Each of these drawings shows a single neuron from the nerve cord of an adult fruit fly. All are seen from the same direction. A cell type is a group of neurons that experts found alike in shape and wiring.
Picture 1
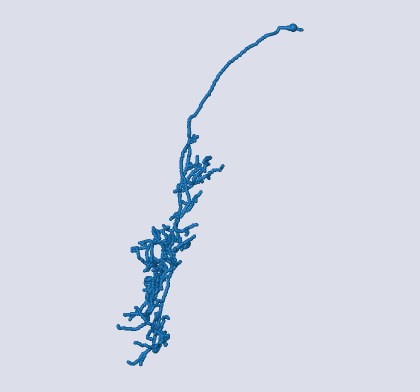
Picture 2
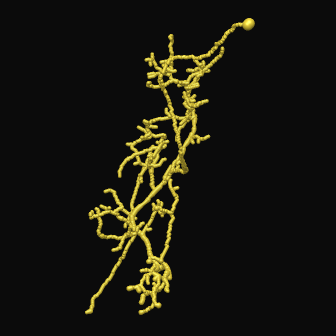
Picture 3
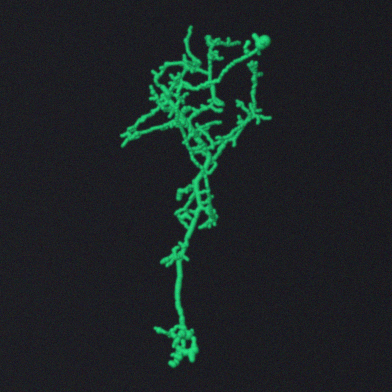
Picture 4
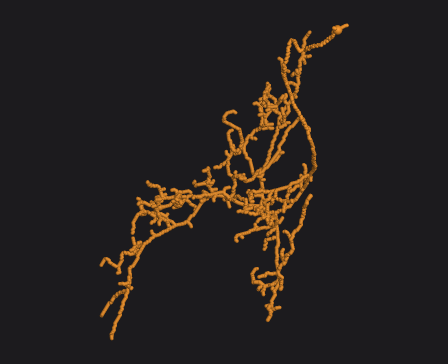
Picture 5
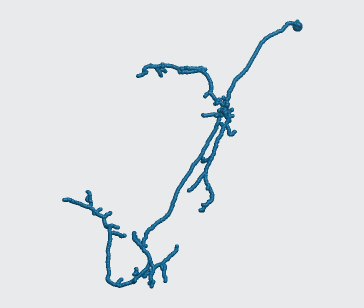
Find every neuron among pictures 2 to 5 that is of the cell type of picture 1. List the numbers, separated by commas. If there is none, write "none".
none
